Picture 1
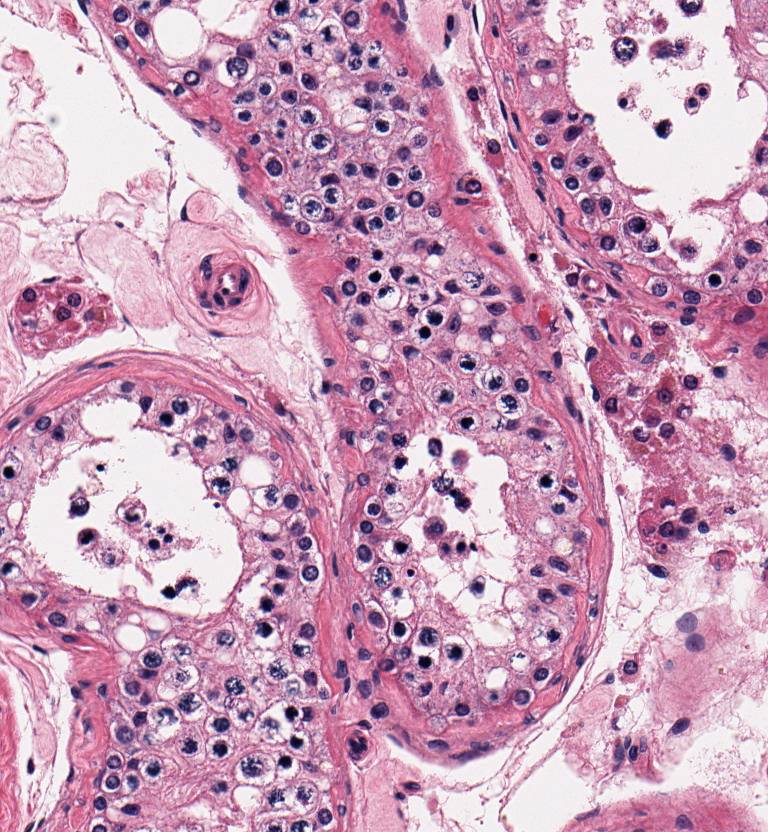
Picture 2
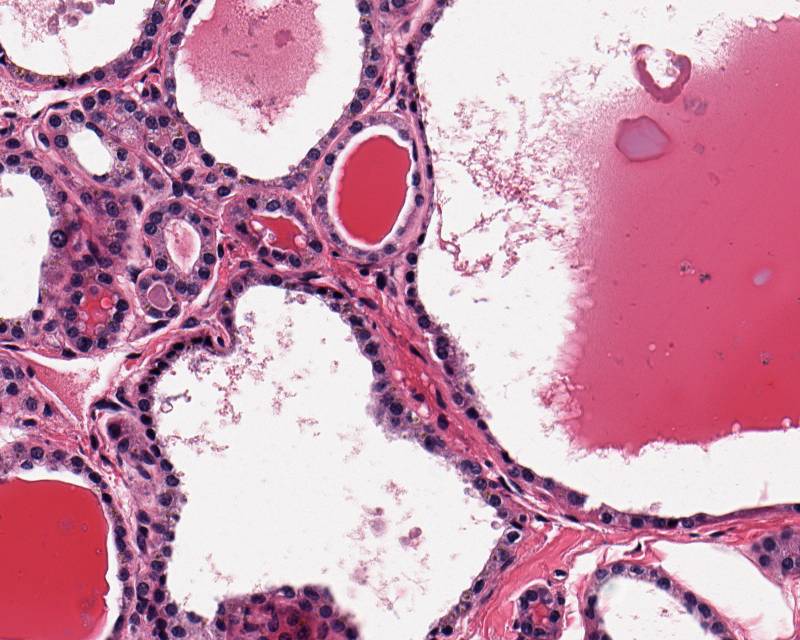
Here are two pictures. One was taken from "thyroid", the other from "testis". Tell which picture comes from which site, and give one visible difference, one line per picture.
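Site of picture 1: testis. Each tubule is lined by a stratified epithelium several cell layers thick, extending from the wall to the lumen.
Site of picture 2: thyroid. The lining cells have round, dark, uniform nuclei set in a single row.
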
